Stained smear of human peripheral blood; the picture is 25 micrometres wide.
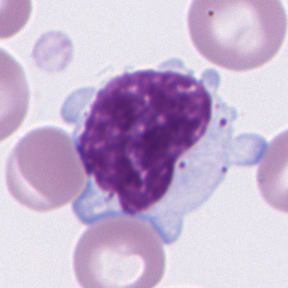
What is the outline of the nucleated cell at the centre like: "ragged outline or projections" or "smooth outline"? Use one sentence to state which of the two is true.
The outline of the cell is rough, not smooth.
